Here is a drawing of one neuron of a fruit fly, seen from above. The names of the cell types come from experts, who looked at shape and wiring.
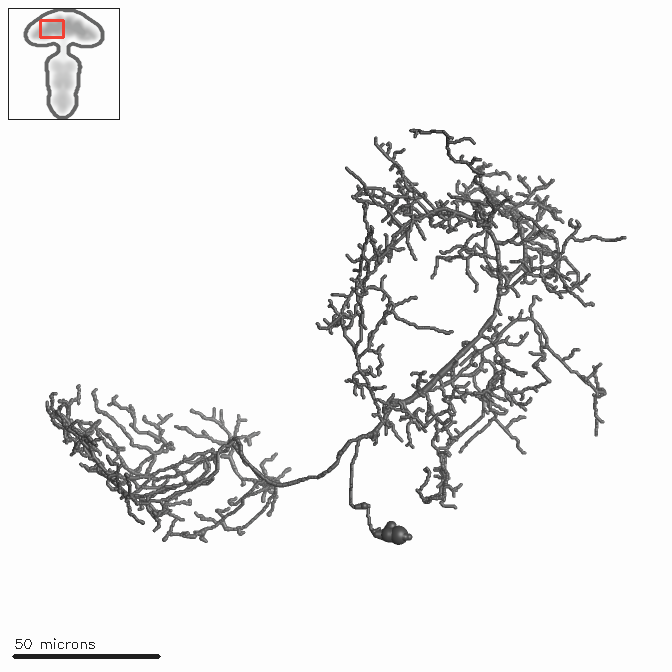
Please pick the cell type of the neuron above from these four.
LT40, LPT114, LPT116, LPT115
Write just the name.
LT40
